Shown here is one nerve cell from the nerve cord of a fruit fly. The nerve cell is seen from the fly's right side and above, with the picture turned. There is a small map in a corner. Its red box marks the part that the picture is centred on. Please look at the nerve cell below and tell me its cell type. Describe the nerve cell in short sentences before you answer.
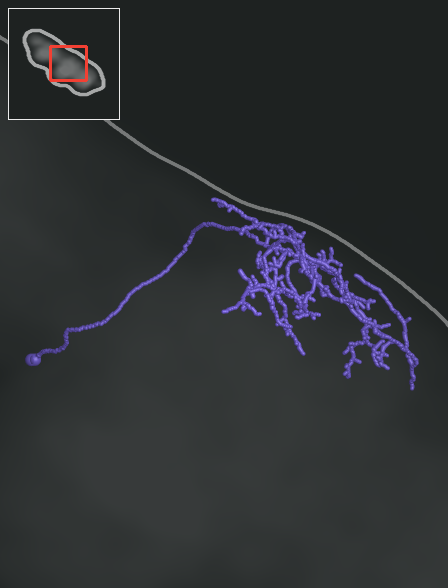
Dozens of branch ends can be seen. As drawn here it is wider than it is tall. Its broad class is nerve-cord intrinsic neuron. The cell type is IN03B058.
